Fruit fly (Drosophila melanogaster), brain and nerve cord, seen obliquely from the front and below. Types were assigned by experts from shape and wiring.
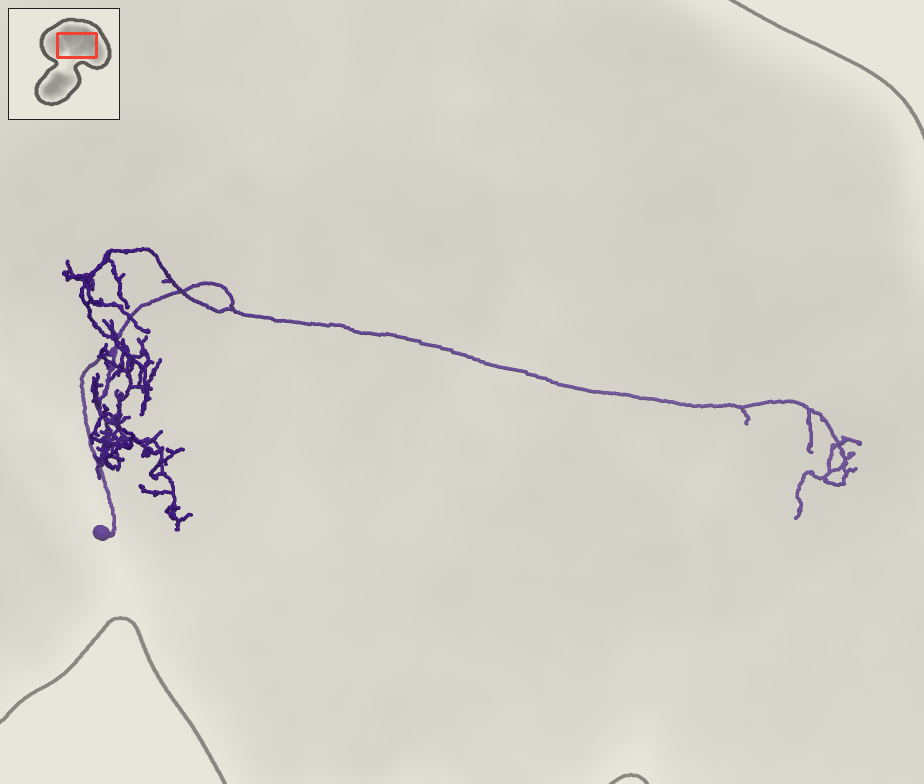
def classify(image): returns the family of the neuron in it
hemilineage VLPl&p2_posterior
